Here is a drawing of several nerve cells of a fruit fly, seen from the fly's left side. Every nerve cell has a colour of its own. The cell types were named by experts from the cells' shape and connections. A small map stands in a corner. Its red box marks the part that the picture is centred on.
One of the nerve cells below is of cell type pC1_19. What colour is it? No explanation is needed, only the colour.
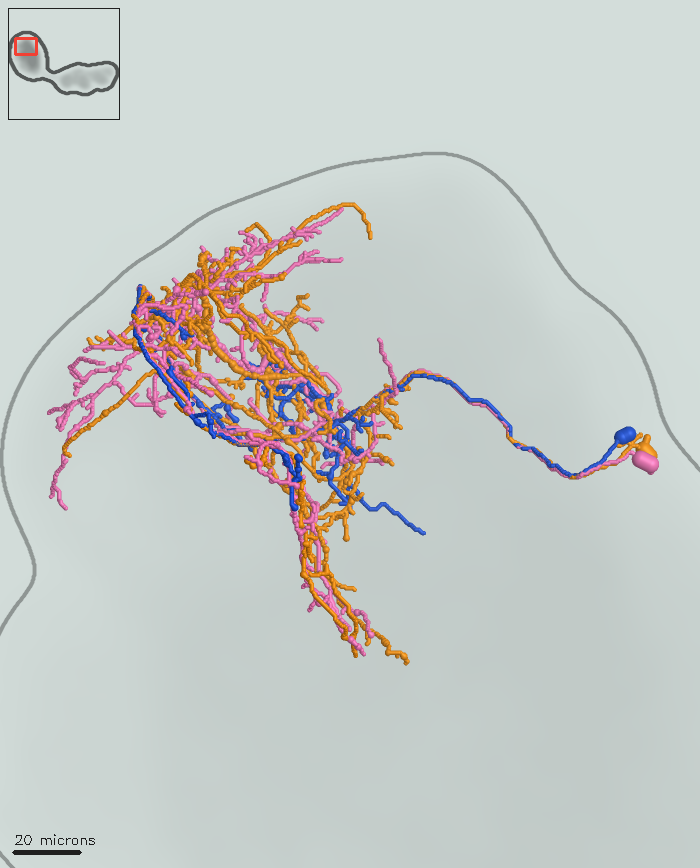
blue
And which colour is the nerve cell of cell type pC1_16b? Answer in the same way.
pink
